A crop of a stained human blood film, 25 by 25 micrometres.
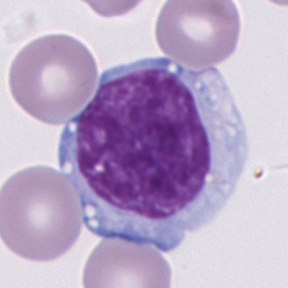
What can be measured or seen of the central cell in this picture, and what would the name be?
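Look at the cytoplasm: it is pale blue, and a deeper blue along its outer edge than where it lies next to the nucleus. The cell's outline is irregular, bulging unevenly rather than forming a smooth circle. Inside, the nucleus is round and about 12 micrometres across. Its chromatin is clumped into darker purple patches with lighter areas between them. This cell is a myeloblast.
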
